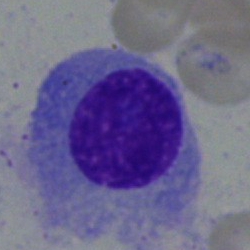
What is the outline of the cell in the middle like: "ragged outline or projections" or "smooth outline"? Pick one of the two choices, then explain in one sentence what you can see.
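Ragged outline or projections. The cell outline is irregular and ragged, most of all at the lower left.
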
